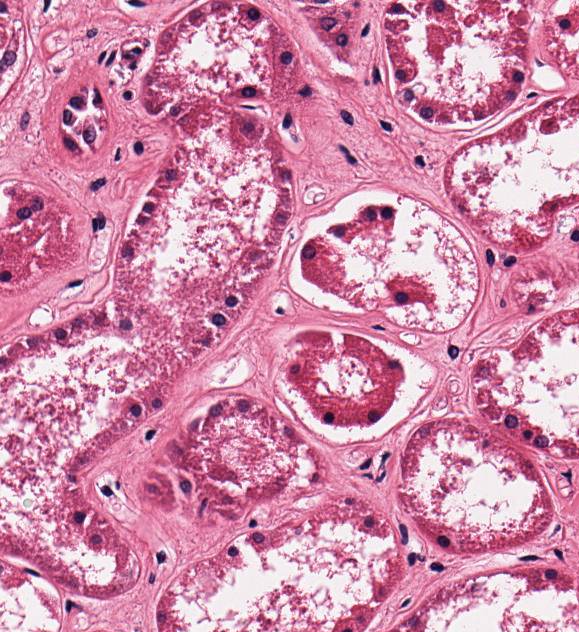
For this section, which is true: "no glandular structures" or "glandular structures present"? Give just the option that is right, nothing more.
Glandular structures present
